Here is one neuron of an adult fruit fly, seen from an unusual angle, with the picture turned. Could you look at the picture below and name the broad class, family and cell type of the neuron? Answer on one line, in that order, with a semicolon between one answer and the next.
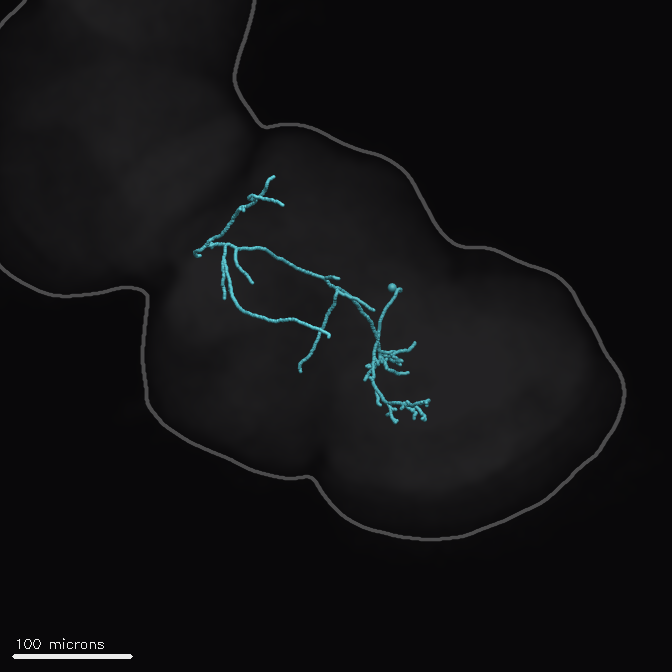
central-brain intrinsic neuron; hemilineage DM6_ventral; LAL189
